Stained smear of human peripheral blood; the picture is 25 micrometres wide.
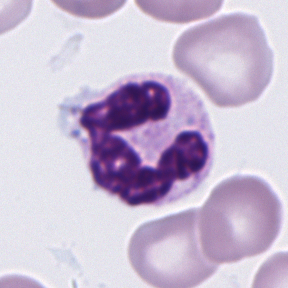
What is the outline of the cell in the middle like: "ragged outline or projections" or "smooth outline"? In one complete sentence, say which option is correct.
There is a ragged or frayed edge, or there are projections, blebs or tags, on this cell.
